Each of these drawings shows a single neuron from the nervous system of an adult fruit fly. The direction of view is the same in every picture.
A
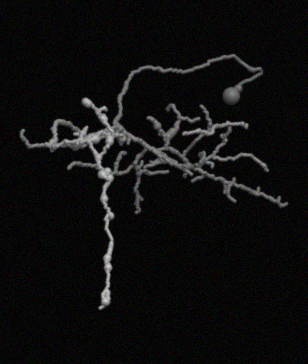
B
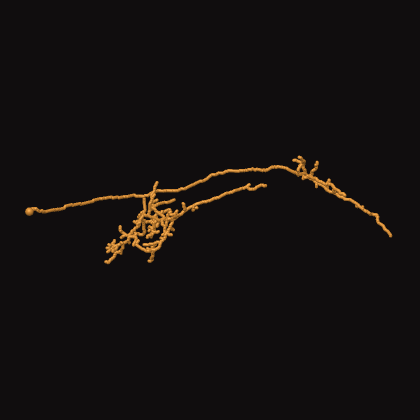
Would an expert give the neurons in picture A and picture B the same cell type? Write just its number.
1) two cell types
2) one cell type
1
